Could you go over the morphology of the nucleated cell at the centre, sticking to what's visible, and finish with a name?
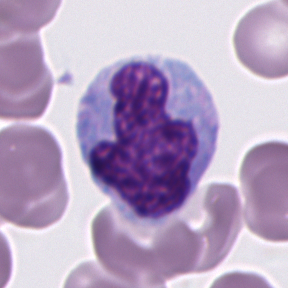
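The nucleus is irregularly folded, with several lobes and indentations, and no nucleoli are visible in it. The cytoplasm is pale grey-blue and has no coarse orange or purple granules. This cell is a monocyte.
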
